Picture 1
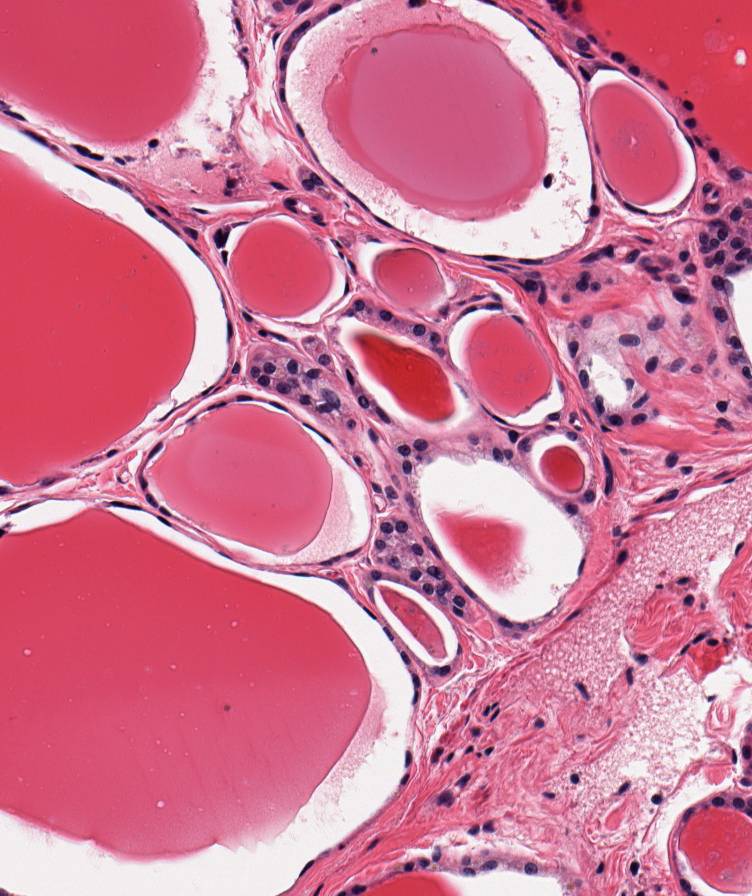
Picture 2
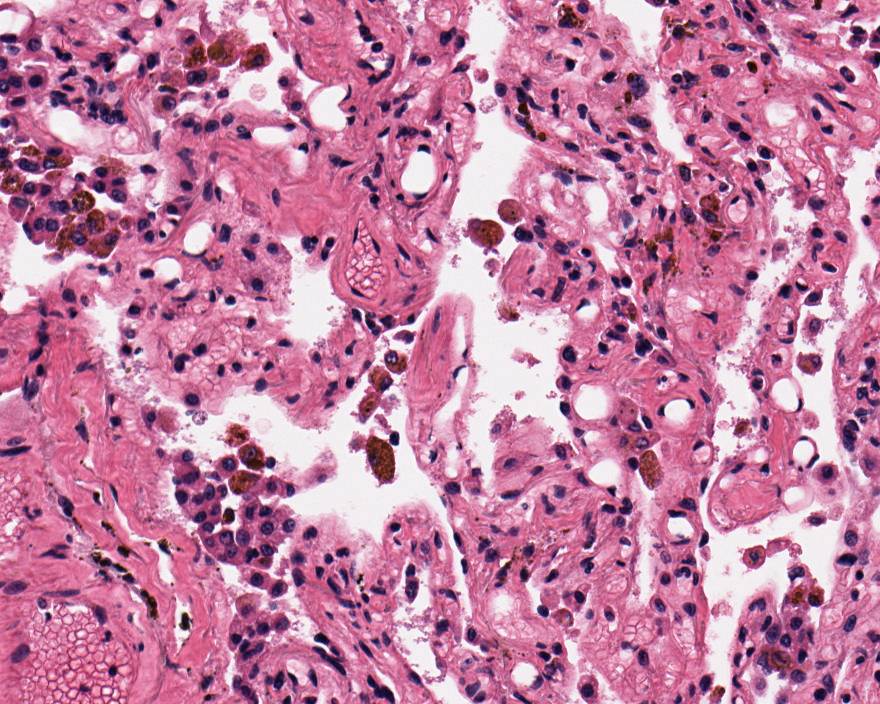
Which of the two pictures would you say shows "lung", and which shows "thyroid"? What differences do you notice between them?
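Picture 1 shows thyroid and picture 2 shows lung. Picture 1 consists of rounded follicles of widely varying size, the largest at the left and the smallest clustered in the centre, with lumens filled by homogeneous pink colloid.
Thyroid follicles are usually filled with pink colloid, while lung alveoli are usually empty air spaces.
In picture 2 the central spaces are empty apart from single free-floating brown-pigmented macrophages, and clusters of macrophages stuffed with coarse golden-brown pigment lie at the upper left and lower left-centre. Its septa are widened by pink collagenous fibrous tissue with scattered spindle-shaped nuclei.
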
